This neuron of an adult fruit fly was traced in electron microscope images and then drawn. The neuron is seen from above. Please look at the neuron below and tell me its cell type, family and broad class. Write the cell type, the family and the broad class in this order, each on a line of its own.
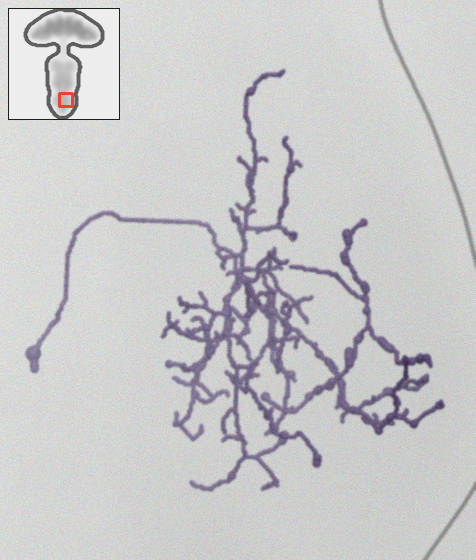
IN14A058
hemilineage 14A
nerve-cord intrinsic neuron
